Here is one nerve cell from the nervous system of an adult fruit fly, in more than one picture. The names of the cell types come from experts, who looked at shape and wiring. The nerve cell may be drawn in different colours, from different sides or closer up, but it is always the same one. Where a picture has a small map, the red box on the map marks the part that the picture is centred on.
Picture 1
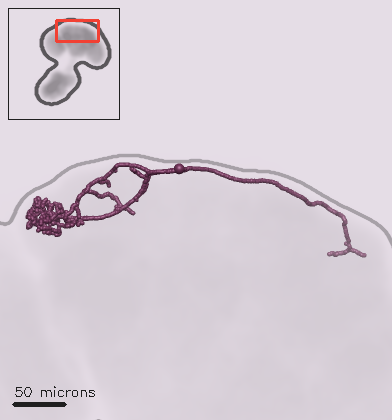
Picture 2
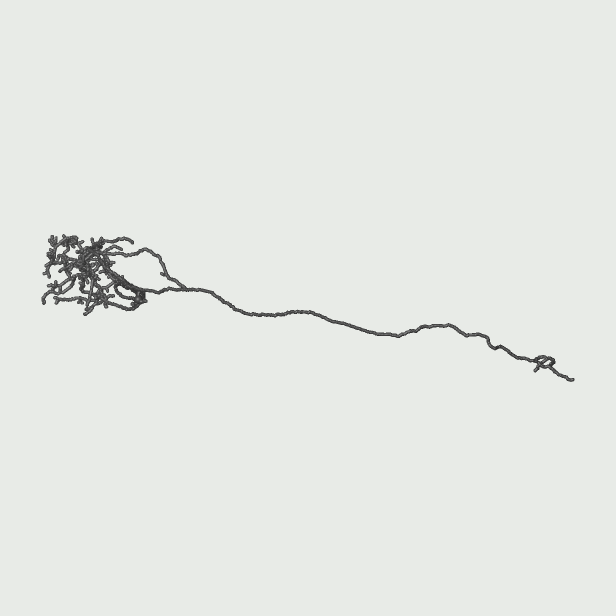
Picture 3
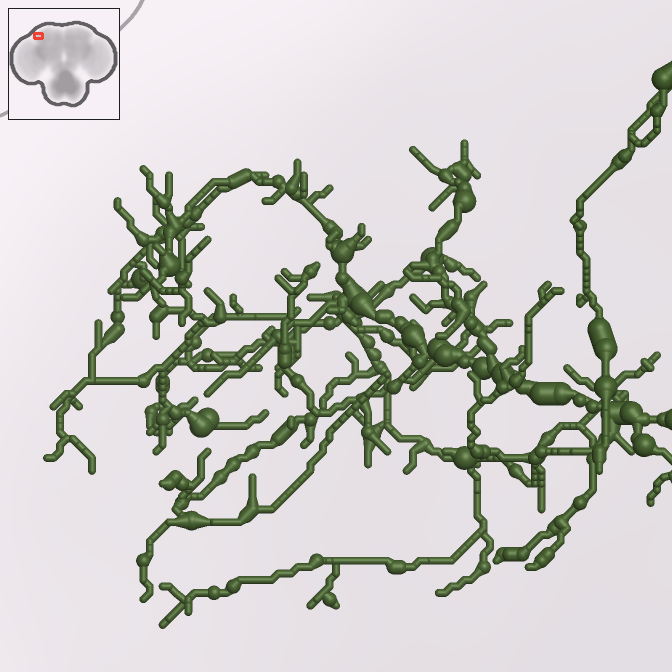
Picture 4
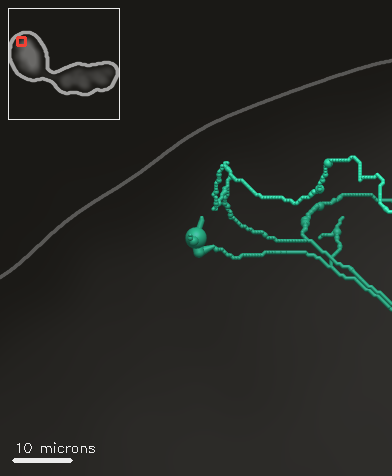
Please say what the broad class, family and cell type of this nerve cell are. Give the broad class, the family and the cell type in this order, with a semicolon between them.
central-brain intrinsic neuron; hemilineage LHd1; CB1924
